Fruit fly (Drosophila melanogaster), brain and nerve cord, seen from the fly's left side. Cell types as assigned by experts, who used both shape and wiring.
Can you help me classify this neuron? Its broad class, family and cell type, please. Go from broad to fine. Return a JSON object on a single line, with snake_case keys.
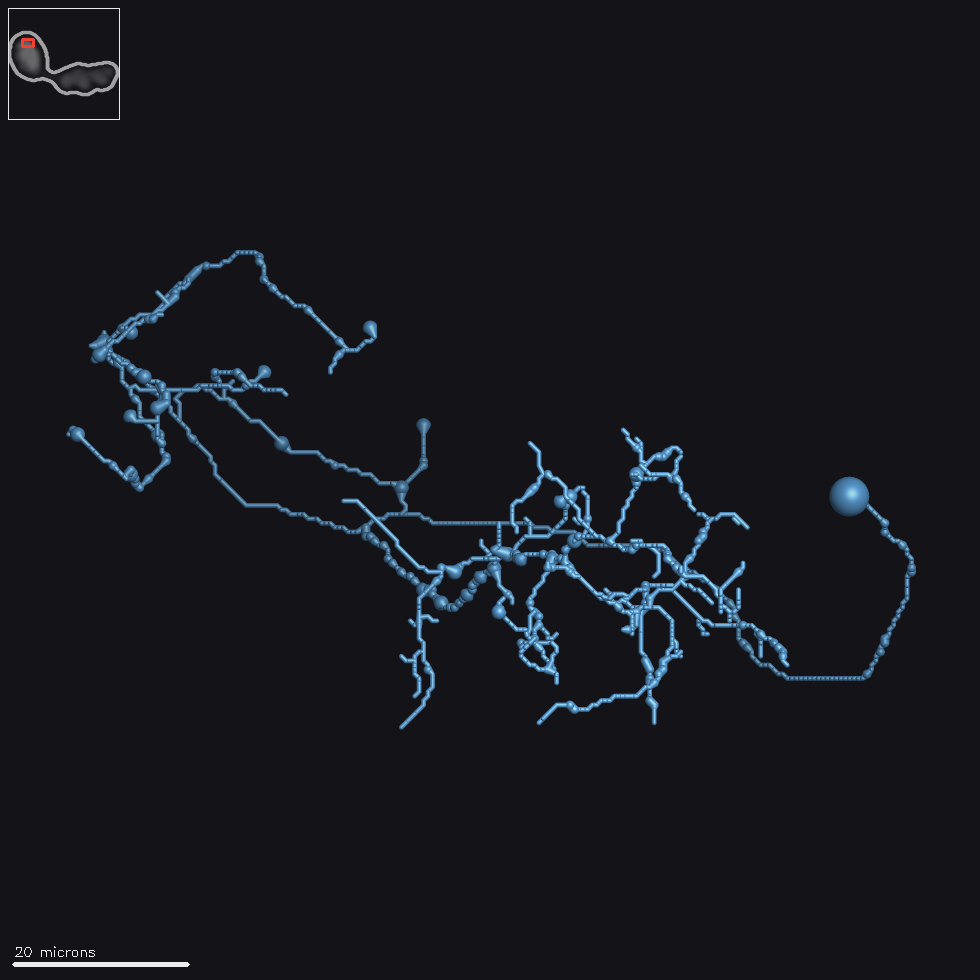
{"broad_class": "central-brain intrinsic neuron", "family": "hemilineage DL1_dorsal", "cell_type": "LHPV5c1_d"}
